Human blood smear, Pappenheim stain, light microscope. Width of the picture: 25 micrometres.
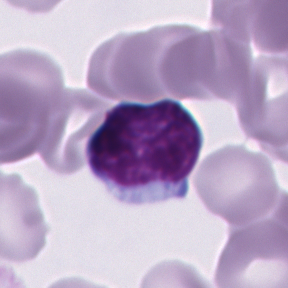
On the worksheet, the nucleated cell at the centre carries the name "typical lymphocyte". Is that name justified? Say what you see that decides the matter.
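Two features decide this: the chromatin is dark purple and densely clumped, and no nucleoli can be seen in the nucleus.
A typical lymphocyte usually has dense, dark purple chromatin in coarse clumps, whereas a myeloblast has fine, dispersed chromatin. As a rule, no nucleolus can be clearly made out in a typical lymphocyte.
The name typical lymphocyte therefore fits, and myeloblast does not. The nucleus measures about 10 by 8 micrometres and fills about 80% of a cell about 10 micrometres across.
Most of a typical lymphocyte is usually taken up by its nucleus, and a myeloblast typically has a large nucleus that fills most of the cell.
This proportion fits both names.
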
